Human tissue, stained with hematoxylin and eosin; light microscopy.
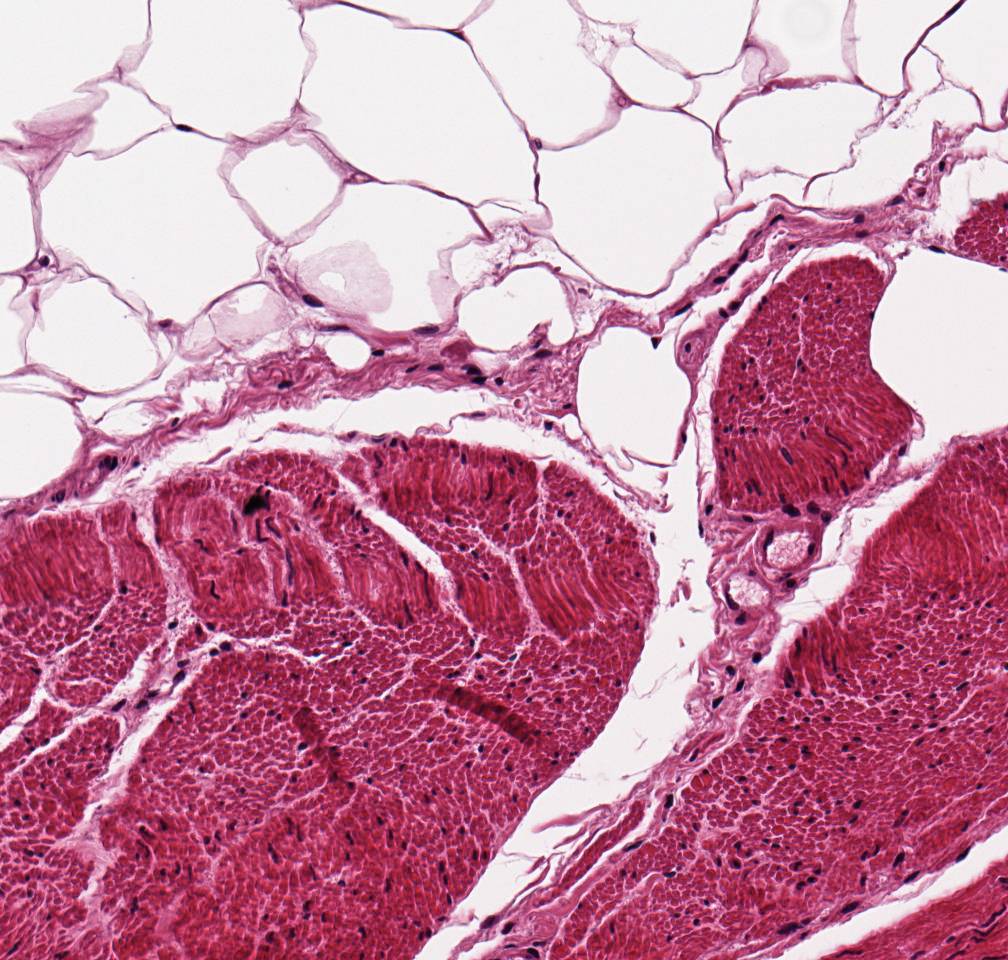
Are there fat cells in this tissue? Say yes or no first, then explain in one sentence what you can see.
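Yes. Fat fills the upper third of the field and dense pink muscle fills the lower two-thirds.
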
